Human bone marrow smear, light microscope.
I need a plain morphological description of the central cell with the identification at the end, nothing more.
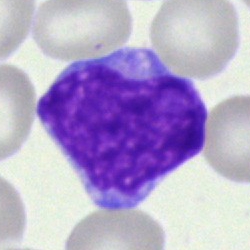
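Visible features: a single, unlobed nuclear mass fills most of the cell, so the cytoplasm is scant. The chromatin is dark purple and mottled with small pale spots. The cytoplasm is stained blue. The cell is a blast.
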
